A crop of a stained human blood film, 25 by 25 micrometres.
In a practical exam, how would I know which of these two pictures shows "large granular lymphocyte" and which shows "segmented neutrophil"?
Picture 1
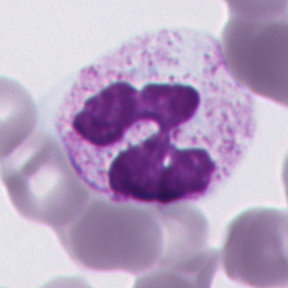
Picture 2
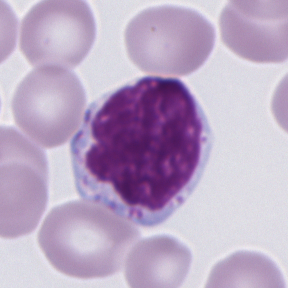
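A segmented neutrophil is shown in picture 1 and a large granular lymphocyte in picture 2. Outline: the segmented neutrophil is roughly round, whereas the large granular lymphocyte is somewhat angular and irregular, about 13 micrometres across. Nucleus: the large granular lymphocyte has a single unlobed mass of about 12 by 10 micrometres, filling about 70% of the cell's area, while the segmented neutrophil's nucleus has dense, dark purple chromatin and a tiny bright white speck in its lower lobe.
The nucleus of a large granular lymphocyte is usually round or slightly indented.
Nucleoli: none can be seen in either cell.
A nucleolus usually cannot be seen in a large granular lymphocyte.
Cytoplasm: abundant and pale pinkish-lilac in the segmented neutrophil, pale blue in the large granular lymphocyte.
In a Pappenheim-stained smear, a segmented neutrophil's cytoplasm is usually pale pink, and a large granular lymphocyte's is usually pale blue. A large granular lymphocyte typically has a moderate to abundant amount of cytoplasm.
Granules: fine pinkish-violet granules are scattered throughout the segmented neutrophil's cytoplasm, but only a few small reddish-purple granules lie in the large granular lymphocyte, whose cytoplasm also contains no vacuoles.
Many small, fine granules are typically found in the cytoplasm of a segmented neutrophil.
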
